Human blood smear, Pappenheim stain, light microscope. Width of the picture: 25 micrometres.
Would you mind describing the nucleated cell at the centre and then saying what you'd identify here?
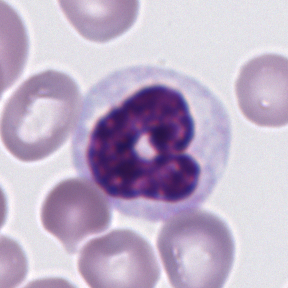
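Start with the outline of the cell: it is round and smooth. Now look at the nucleus, which curves into a ring around a small clear hole. Its chromatin is dark purple and coarsely clumped. Around the nucleus runs a moderate rim of pale lilac-blue cytoplasm. The cell is a band neutrophil.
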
